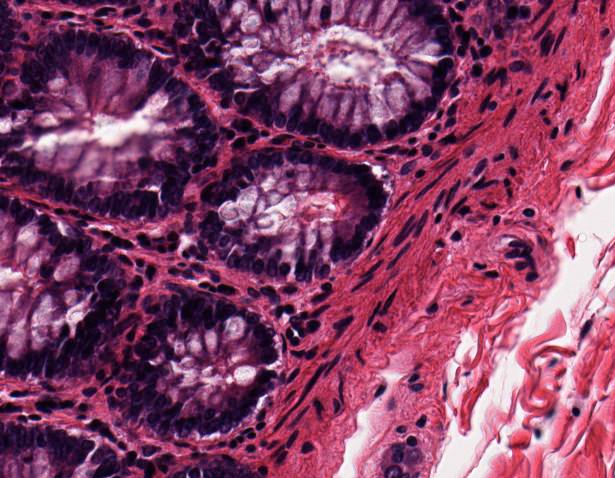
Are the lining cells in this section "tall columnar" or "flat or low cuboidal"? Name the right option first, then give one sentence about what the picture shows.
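Tall columnar. Each gland is lined by a single layer of tall columnar cells arranged radially around a small central lumen.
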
